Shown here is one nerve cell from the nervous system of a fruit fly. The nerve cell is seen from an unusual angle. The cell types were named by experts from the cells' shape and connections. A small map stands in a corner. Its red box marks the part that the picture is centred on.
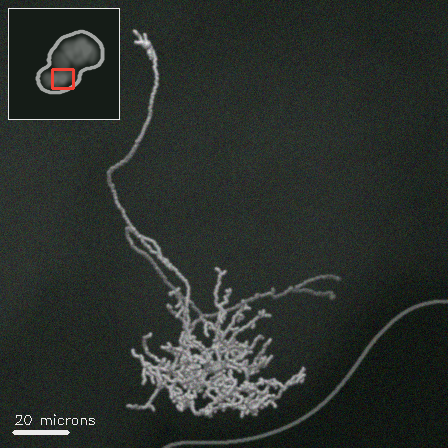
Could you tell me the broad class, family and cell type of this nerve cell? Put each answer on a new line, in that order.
nerve-cord intrinsic neuron
hemilineage 23B
IN23B057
